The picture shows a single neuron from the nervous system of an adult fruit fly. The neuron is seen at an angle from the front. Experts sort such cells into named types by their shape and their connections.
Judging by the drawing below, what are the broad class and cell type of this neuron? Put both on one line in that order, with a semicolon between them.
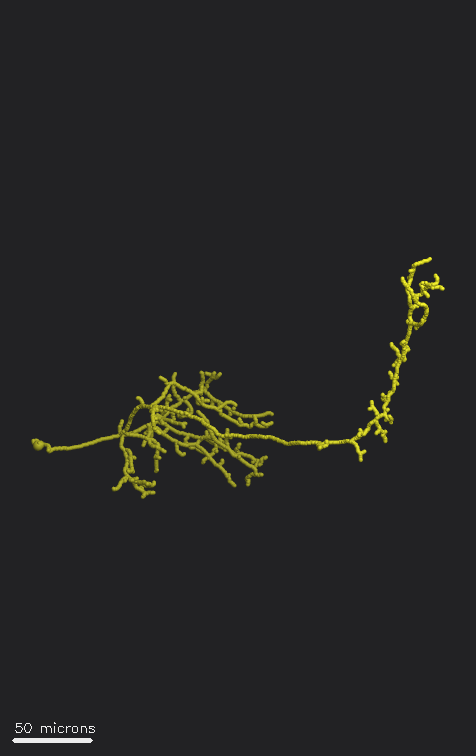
central-brain intrinsic neuron; GNG461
